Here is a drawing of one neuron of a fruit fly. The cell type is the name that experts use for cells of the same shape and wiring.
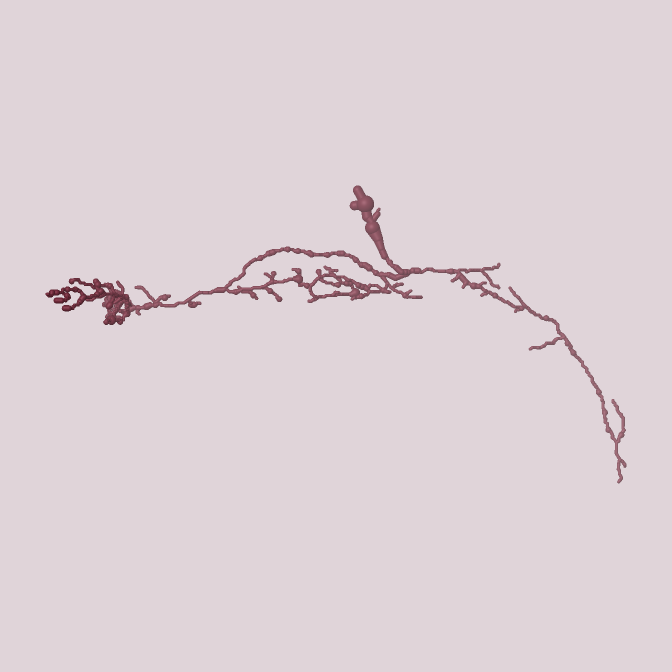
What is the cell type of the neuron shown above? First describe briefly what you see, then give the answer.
Dozens of branch ends can be seen. As drawn here it is wider than it is tall. This is a central-brain intrinsic neuron. The cell type is DN1pA.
